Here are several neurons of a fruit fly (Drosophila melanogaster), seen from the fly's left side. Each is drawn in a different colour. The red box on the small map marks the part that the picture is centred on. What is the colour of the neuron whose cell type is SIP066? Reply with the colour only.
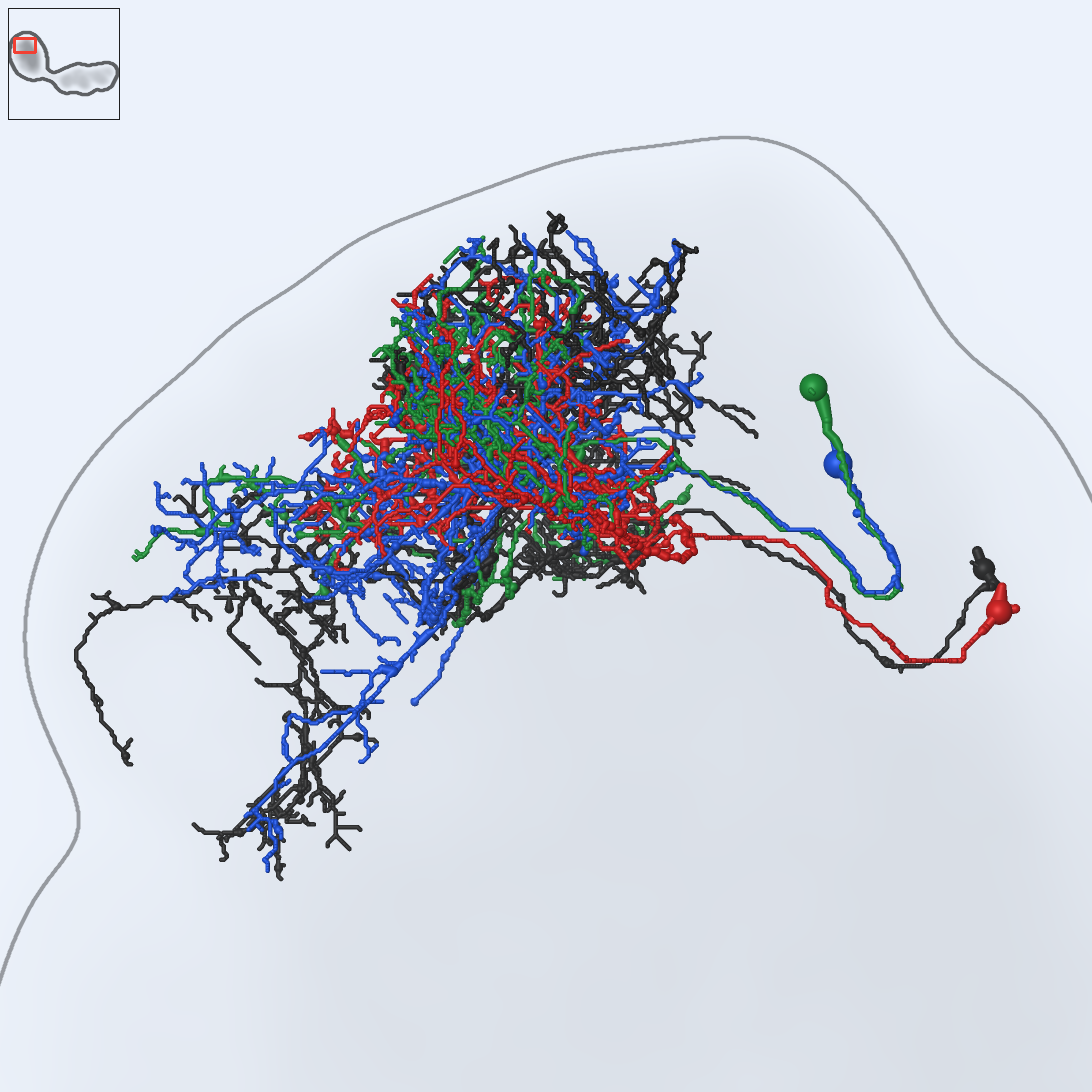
green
